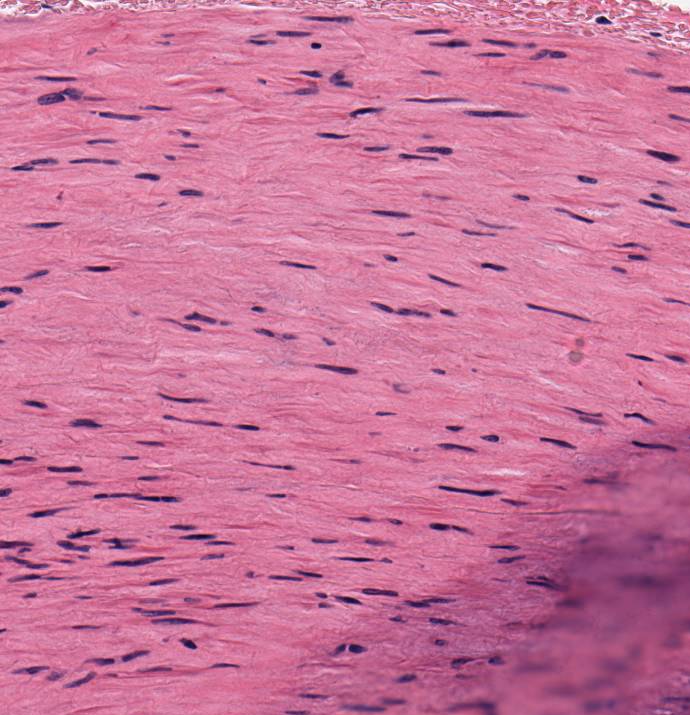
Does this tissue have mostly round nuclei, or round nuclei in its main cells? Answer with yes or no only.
No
